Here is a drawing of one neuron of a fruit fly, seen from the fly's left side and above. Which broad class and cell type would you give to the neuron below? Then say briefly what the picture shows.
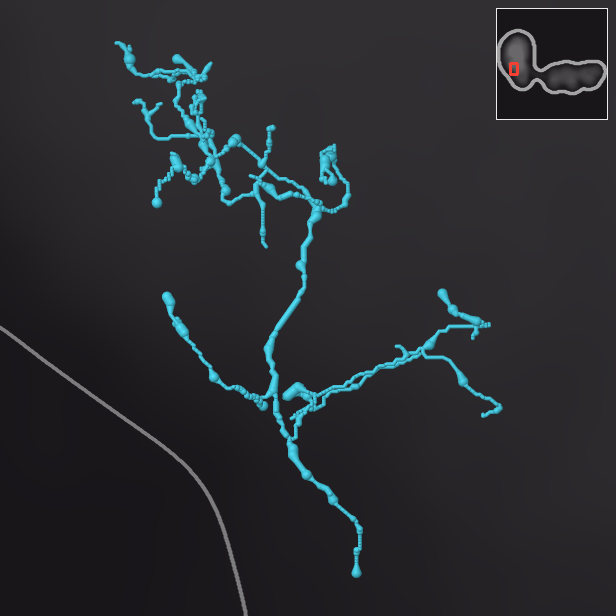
Its broad class is sensory neuron entering the brain. It is of cell type GNG643. The drawing shows no cell body. As drawn here it is taller than it is wide.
